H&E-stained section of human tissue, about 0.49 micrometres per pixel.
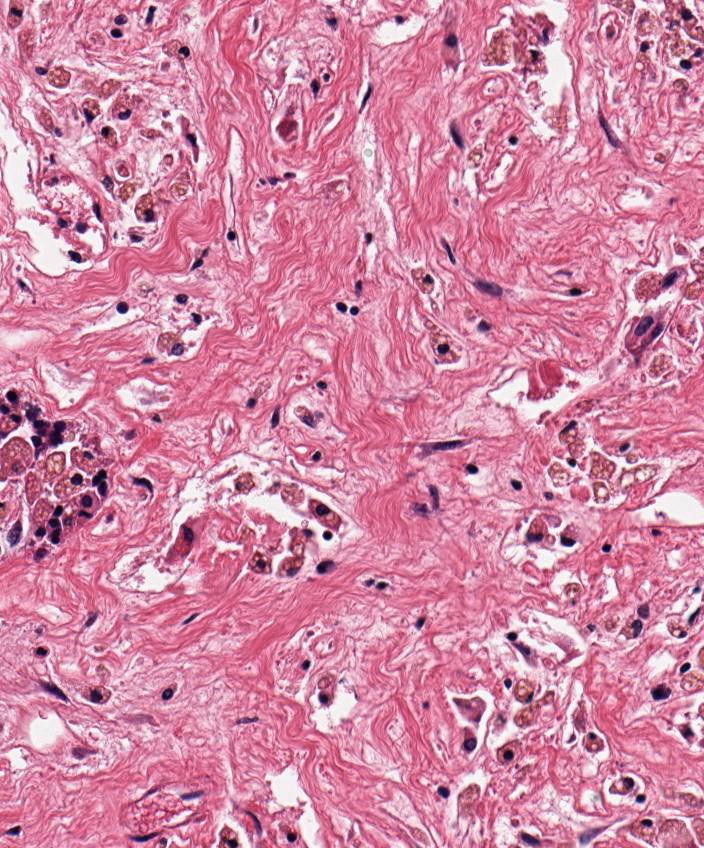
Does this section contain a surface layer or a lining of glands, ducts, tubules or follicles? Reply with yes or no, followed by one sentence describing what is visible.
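No. No epithelium is present anywhere in the field.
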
